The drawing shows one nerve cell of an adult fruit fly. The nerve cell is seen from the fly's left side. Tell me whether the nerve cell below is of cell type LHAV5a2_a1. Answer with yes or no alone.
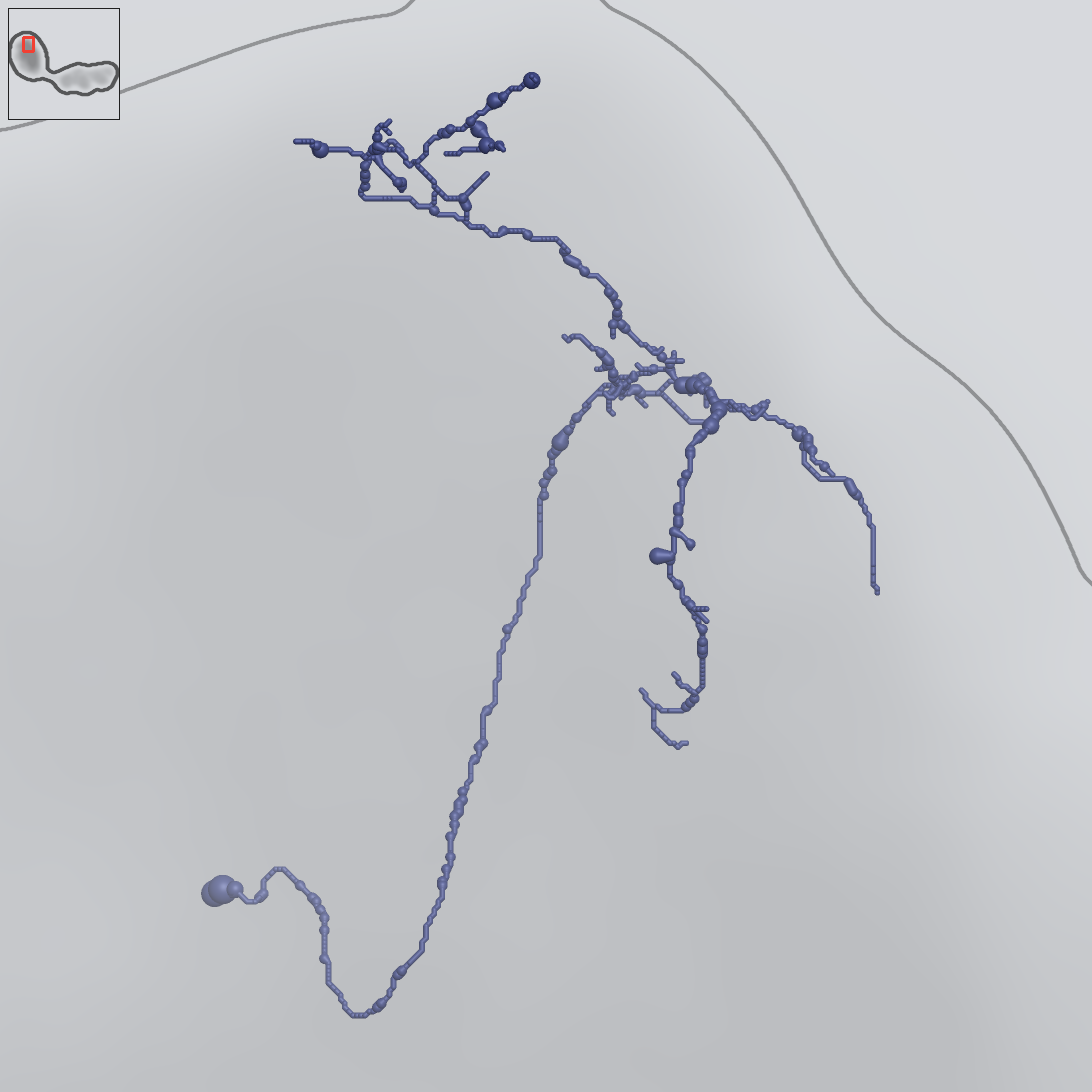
yes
